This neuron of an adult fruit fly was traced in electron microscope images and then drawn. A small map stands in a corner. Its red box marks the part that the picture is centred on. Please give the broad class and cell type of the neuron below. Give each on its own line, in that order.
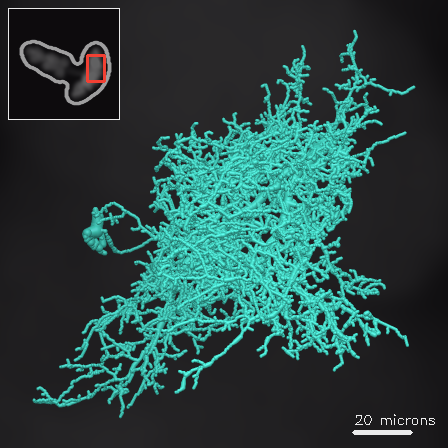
central-brain intrinsic neuron
PVLP010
